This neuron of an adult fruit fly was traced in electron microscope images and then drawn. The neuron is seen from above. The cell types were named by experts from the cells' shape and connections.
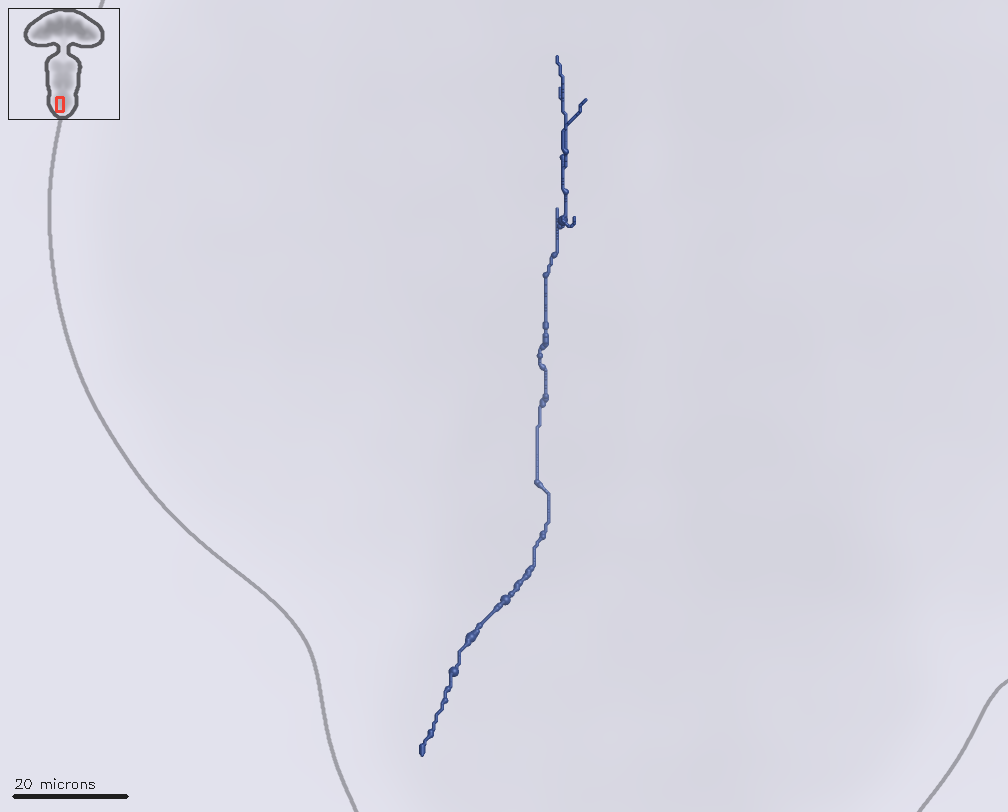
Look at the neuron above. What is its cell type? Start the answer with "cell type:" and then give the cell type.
cell type: LgLG3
